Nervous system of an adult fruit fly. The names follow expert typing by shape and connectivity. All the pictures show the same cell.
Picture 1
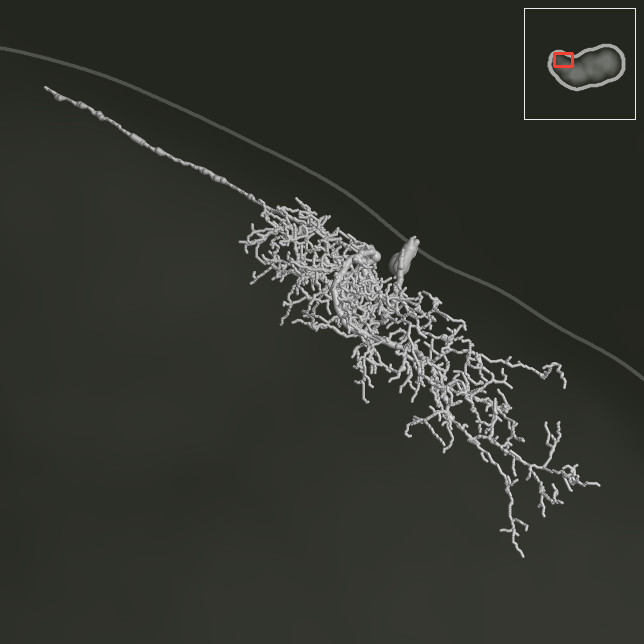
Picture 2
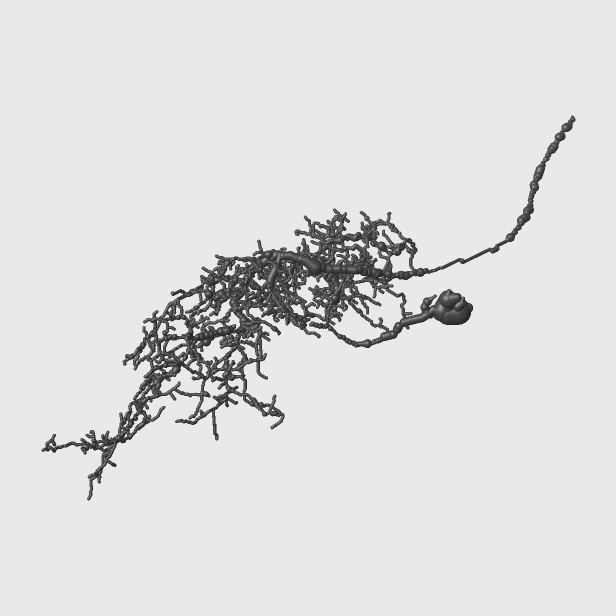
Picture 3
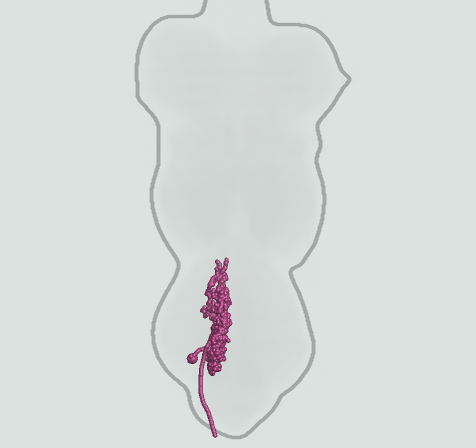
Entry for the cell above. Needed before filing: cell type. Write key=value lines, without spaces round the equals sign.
cell_type=MNad05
